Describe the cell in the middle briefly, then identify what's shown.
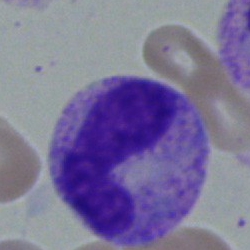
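Here the nucleus is indented, its indentation facing the lower right, and a pale, clearer area of cytoplasm lies inside that indentation. The cytoplasm is pale lilac, with fine purple granules scattered throughout. It is a band neutrophil.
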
